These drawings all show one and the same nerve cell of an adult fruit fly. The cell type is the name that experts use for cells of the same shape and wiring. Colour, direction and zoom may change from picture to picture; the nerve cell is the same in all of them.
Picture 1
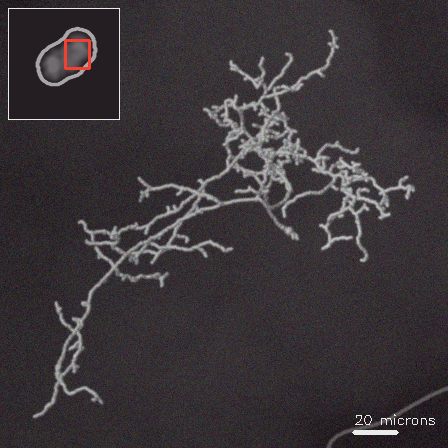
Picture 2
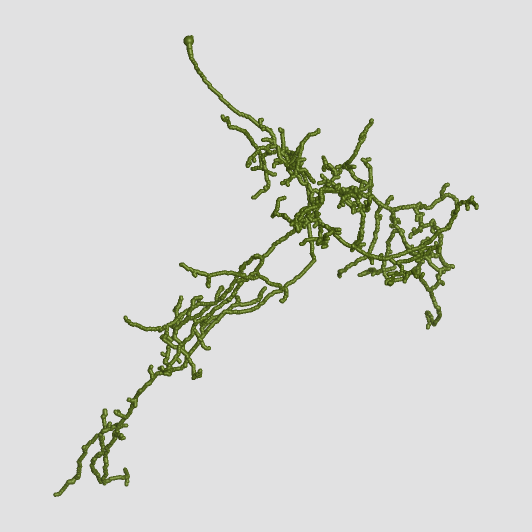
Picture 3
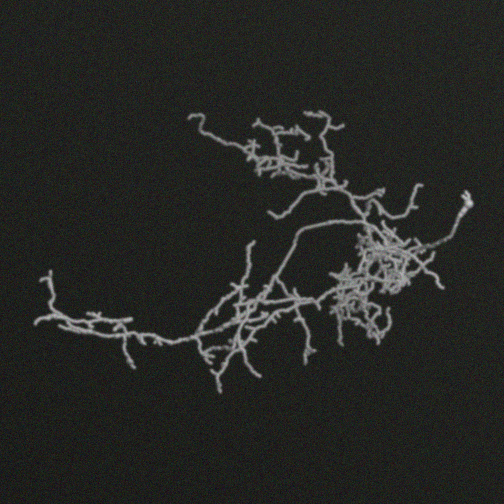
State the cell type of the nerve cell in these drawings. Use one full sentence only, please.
As its cell type, this nerve cell has PVLP210m.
